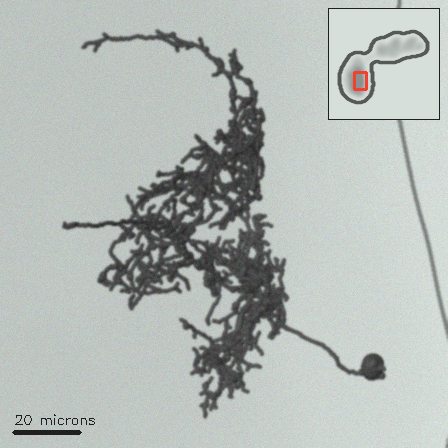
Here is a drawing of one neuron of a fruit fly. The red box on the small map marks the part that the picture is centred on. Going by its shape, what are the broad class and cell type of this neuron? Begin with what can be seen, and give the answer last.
By the scale bar it is about 120 microns tall in this view. In this view it is about as wide as it is tall. It is a central-brain intrinsic neuron. It is of cell type IB118.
